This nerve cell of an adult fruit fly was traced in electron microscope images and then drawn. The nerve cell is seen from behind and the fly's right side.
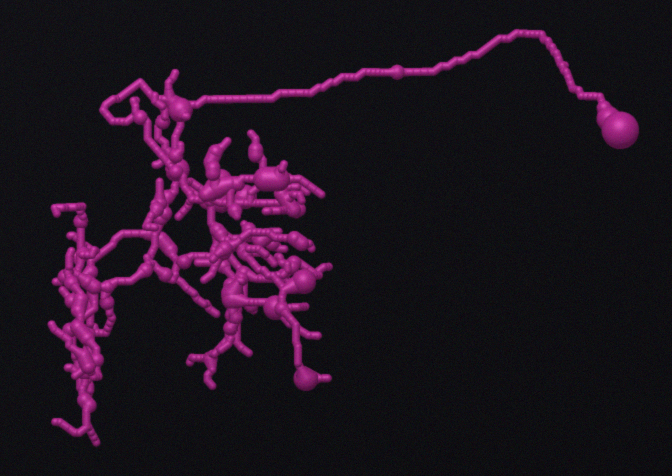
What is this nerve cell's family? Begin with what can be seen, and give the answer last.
Its cell body lies at the upper right of the picture. The picture shows dozens of branch ends. Its broad class is optic-lobe intrinsic neuron. Its family is Mi.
